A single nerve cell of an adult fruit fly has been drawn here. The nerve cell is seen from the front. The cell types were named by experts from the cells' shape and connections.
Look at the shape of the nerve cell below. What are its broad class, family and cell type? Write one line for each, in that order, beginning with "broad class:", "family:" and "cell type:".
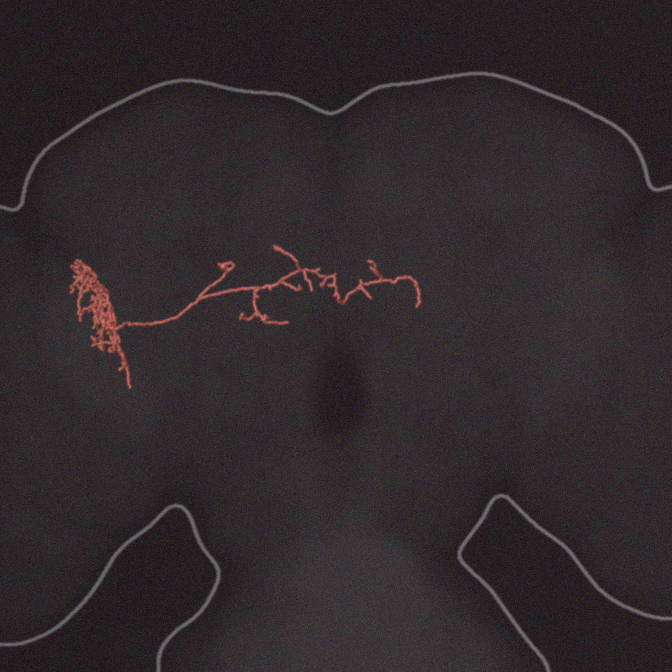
broad class: visual projection neuron
family: hemilineage PSp3
cell type: LoVP26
